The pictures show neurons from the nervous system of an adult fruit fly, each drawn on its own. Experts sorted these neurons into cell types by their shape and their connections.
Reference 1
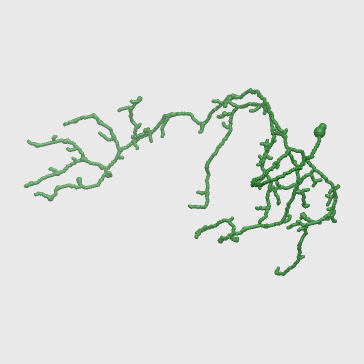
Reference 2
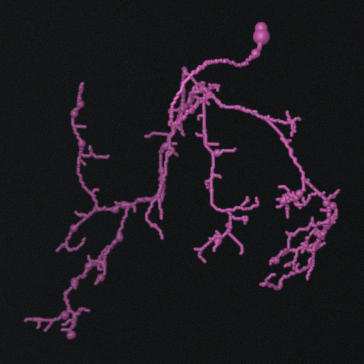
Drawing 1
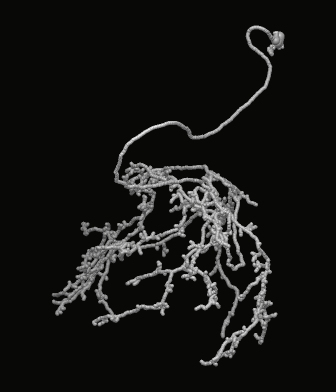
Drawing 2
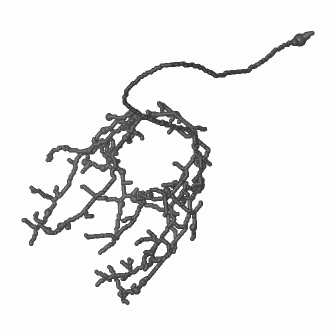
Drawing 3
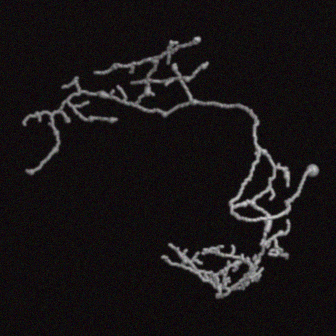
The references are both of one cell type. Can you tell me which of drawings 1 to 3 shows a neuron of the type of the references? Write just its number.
3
